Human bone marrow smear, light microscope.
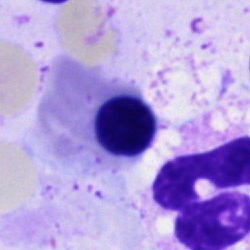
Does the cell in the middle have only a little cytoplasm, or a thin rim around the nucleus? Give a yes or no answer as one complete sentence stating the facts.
No, its cytoplasm is plentiful, not scant.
